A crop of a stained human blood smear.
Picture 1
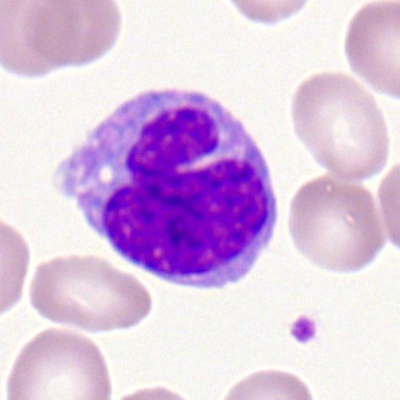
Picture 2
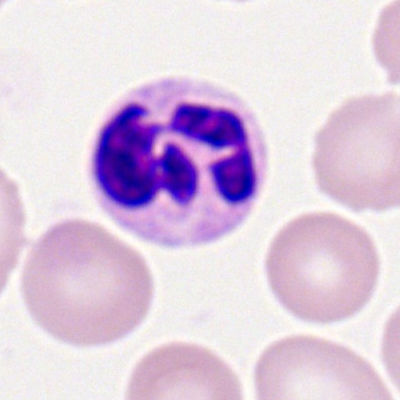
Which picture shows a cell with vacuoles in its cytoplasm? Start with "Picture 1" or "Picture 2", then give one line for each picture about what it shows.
Picture 1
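In picture 1: One small clear vacuole sits in the cytoplasm on the left.
In picture 2: No vacuoles are seen in the cytoplasm.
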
